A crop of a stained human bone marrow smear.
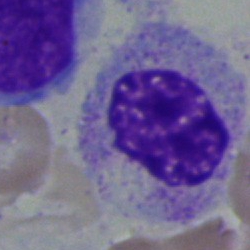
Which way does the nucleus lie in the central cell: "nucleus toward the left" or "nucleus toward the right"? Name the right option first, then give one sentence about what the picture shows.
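Nucleus toward the right. The nucleus sits off-centre, toward the right side of the cell.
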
